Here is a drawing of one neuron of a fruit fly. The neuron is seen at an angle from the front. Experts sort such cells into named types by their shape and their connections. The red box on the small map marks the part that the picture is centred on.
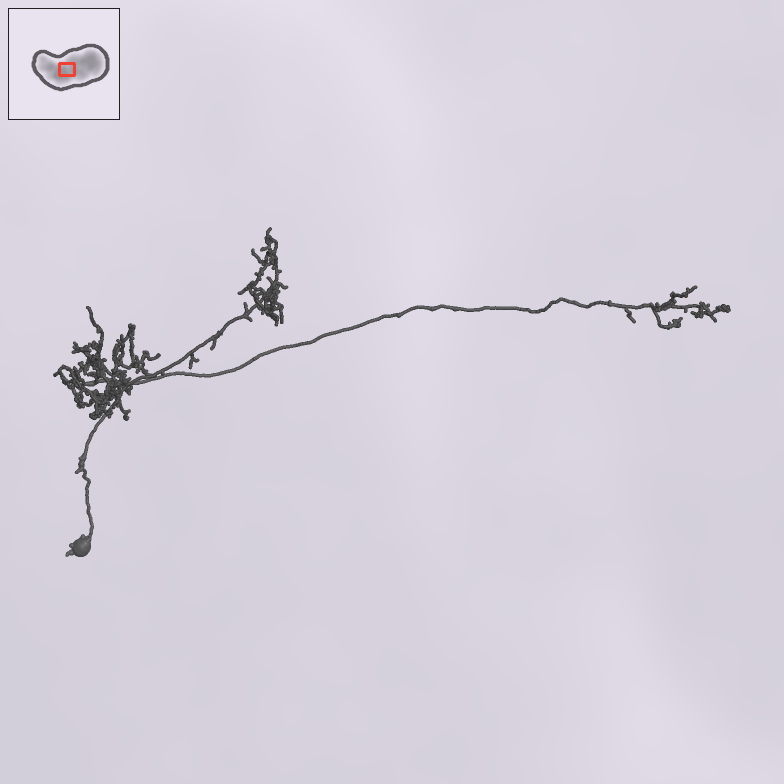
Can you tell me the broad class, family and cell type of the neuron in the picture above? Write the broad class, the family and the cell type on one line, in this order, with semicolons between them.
visual projection neuron; LLPC; LLPC1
